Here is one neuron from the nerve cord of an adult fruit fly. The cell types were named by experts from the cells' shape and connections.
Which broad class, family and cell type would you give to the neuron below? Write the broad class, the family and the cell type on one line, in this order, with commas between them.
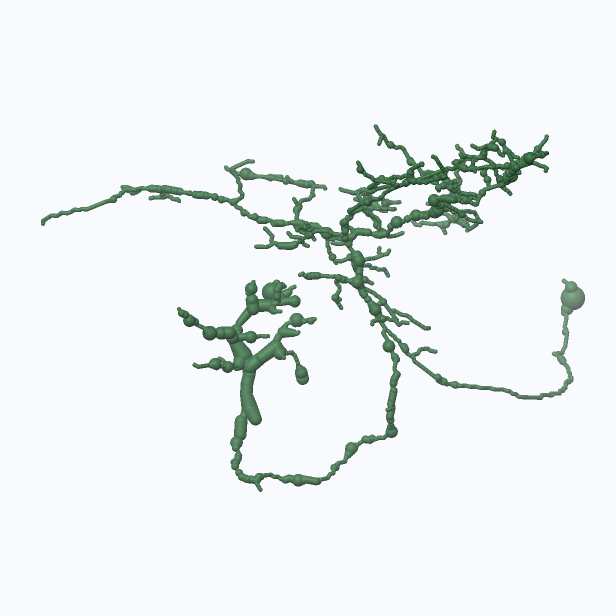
nerve-cord intrinsic neuron, hemilineage 09A, IN09A054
